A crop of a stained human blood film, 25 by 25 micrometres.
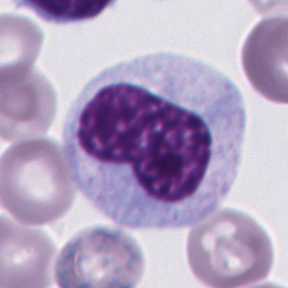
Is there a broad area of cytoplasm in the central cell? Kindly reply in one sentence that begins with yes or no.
Yes, around the nucleus lies a broad area of cytoplasm.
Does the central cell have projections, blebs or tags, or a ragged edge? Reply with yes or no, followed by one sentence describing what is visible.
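No. The cell outline is round and smooth.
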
